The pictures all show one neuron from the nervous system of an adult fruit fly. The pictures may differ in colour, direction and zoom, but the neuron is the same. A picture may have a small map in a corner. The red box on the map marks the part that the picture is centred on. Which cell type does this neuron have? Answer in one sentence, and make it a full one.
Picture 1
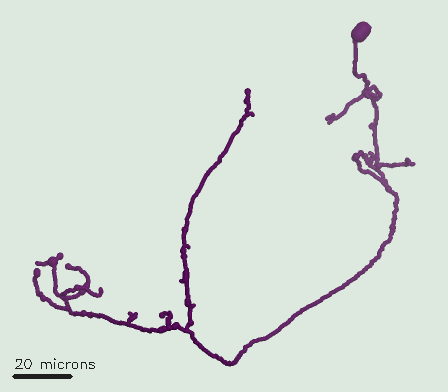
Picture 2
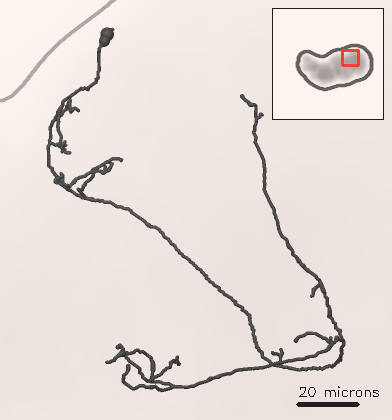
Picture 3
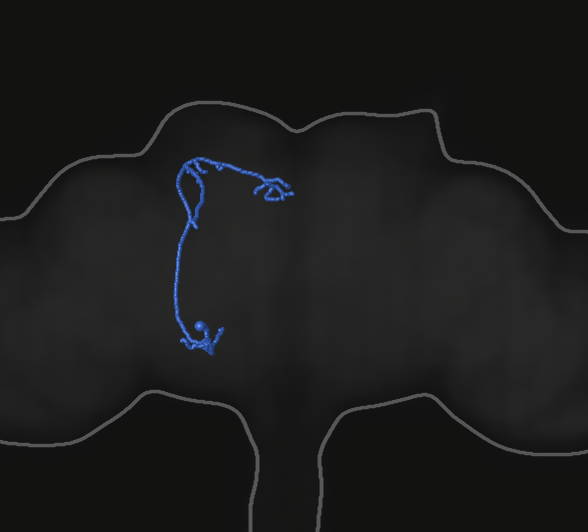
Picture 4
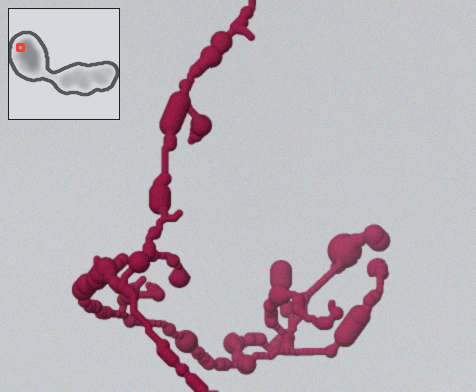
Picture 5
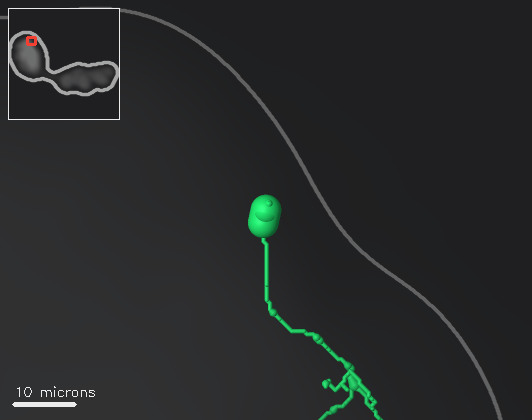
This neuron is a cell of type KCa'b'-ap2.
